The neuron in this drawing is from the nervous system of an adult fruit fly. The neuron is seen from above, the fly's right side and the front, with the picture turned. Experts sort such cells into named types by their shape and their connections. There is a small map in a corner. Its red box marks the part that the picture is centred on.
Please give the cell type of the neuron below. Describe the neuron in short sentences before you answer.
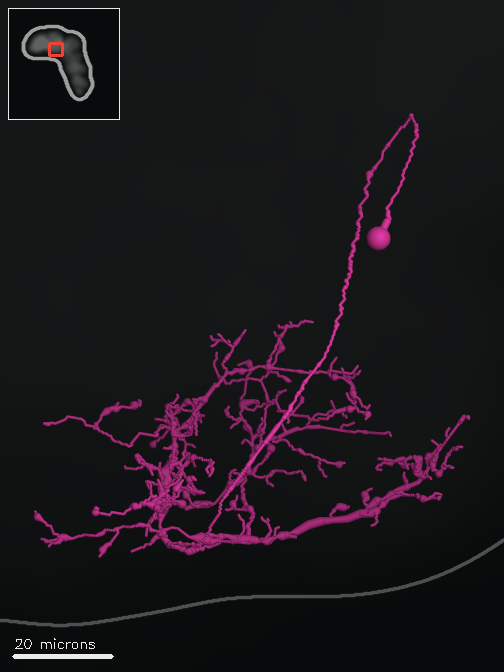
From top to bottom in the picture it spans about 90 microns. The picture shows dozens of branch ends. Its broad class is central-brain intrinsic neuron. The cell type is LHAV5e1.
